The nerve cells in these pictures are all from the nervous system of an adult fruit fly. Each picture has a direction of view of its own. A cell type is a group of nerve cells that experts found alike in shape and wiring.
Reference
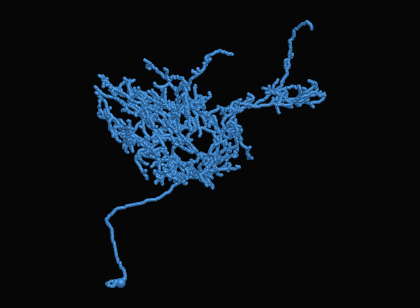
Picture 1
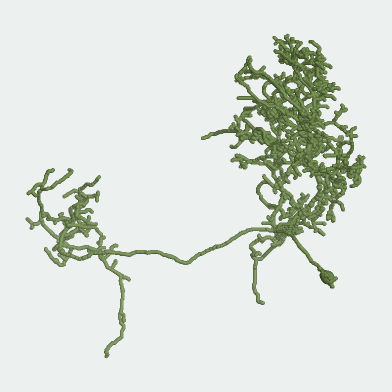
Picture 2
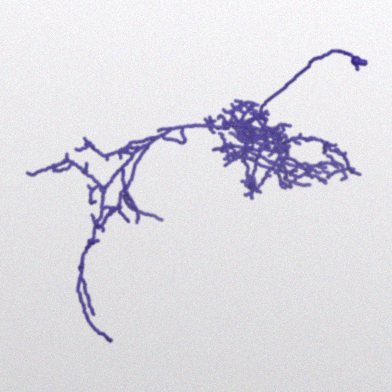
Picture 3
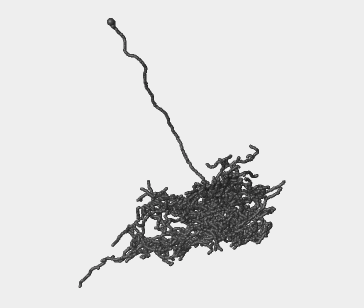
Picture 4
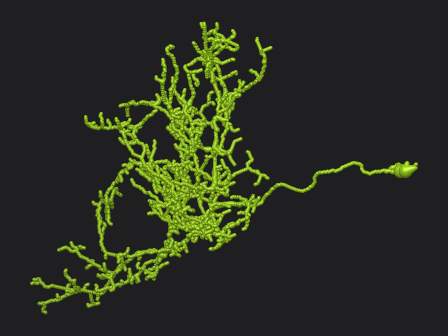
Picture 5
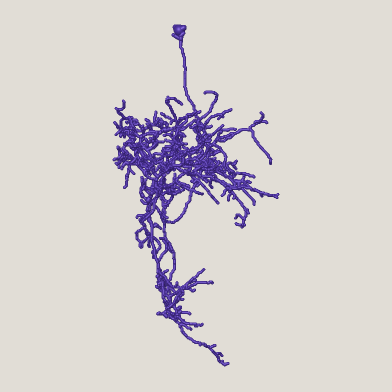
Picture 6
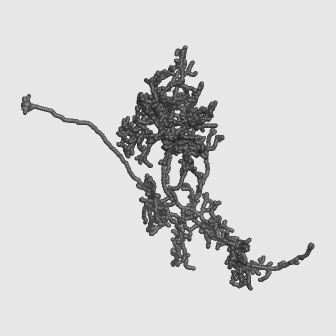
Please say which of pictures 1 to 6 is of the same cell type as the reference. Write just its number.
6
